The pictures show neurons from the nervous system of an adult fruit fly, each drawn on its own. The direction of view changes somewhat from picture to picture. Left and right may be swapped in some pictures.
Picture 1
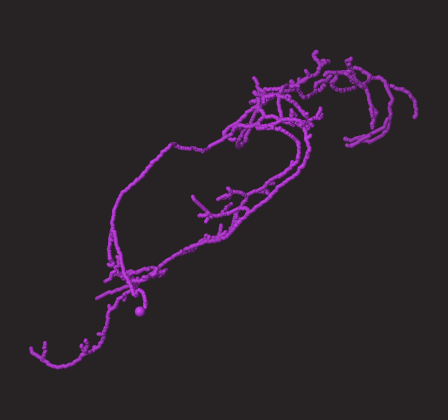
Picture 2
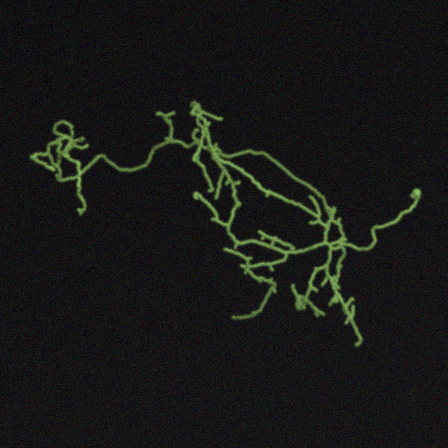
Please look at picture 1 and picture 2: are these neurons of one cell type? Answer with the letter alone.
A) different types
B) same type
A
